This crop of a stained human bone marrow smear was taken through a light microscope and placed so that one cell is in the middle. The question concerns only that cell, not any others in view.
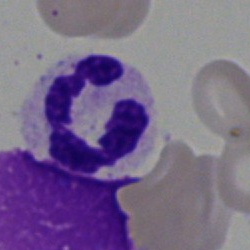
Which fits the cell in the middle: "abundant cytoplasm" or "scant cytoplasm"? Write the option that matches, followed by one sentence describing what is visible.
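Abundant cytoplasm. The cytoplasm is plentiful and pale lilac-grey.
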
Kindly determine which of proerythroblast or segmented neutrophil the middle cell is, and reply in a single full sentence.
Answering briefly, the cell in the middle is a segmented neutrophil.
